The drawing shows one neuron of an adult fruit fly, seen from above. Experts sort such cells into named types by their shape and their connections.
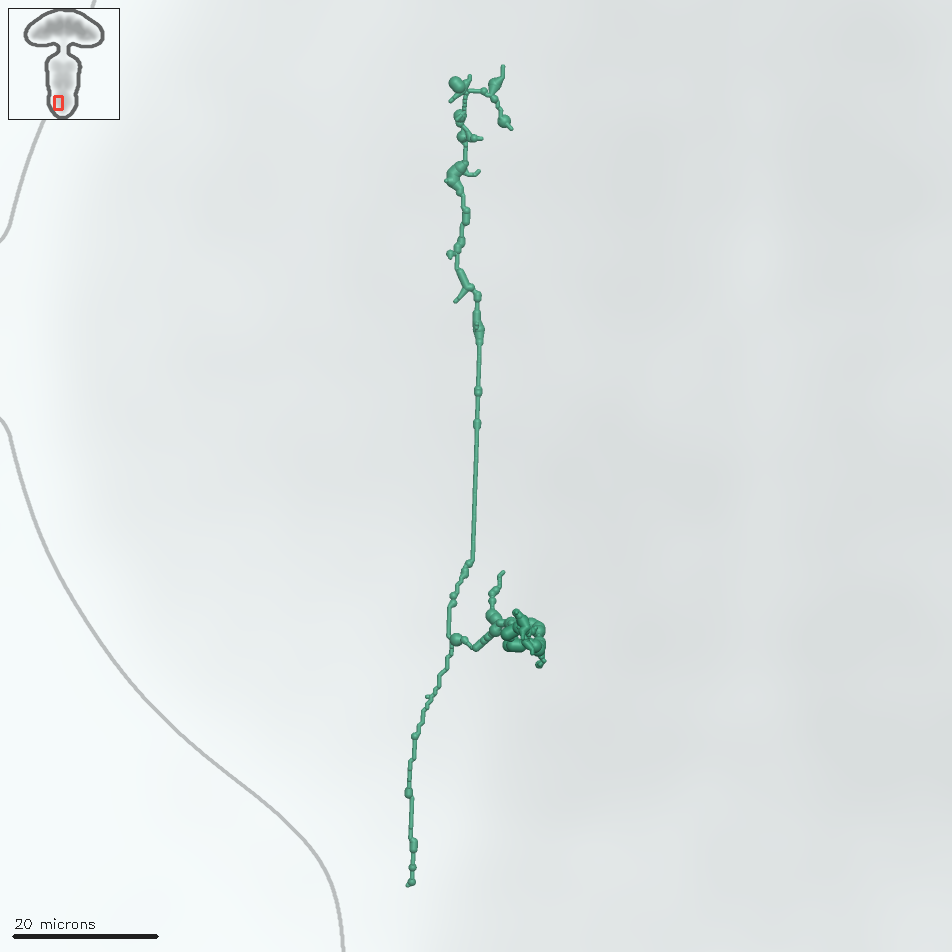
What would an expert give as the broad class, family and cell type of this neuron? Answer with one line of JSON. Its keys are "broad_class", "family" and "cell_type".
{"broad_class": "sensory neuron entering the nerve cord", "family": "class mechanosensory proprioceptive", "cell_type": "SNpp39"}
